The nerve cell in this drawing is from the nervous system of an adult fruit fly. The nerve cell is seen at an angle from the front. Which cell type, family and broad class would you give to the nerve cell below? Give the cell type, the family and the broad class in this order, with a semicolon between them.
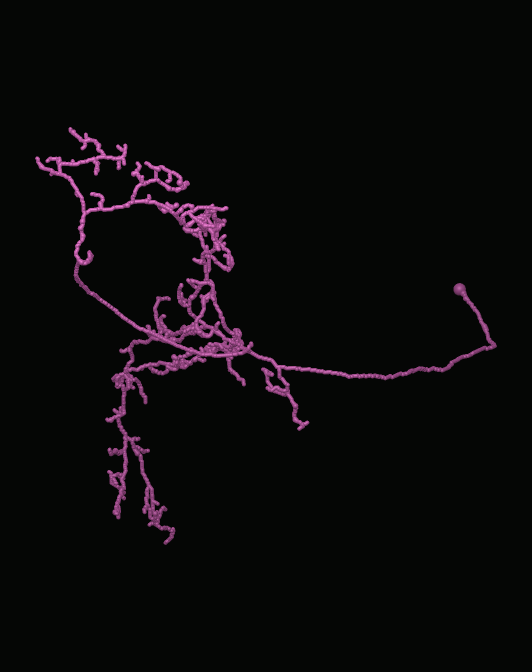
aIPg7; hemilineage VLPl&p1_posterior; central-brain intrinsic neuron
